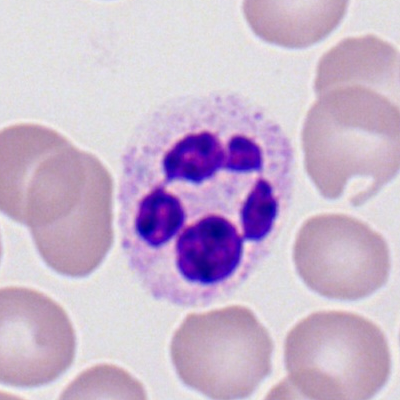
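Segmented neutrophil, the central cell in a stained human blood smear under the light microscope: its nucleus is divided into five separate lobes, set in a ring around a pale central area. The chromatin is dense and dark purple, and fine, small lilac granules lie in the cytoplasm.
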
